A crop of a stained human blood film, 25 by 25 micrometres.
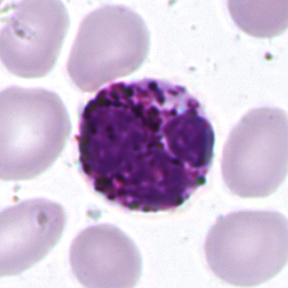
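Basophil at the centre of a stained blood smear. Coarse, dark purple-black granules are scattered through the cell, many lying over the nucleus and partly hiding its outline; they crowd most along the upper-left edge. Only a little pale pinkish-lilac cytoplasm shows between nucleus and granules.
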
